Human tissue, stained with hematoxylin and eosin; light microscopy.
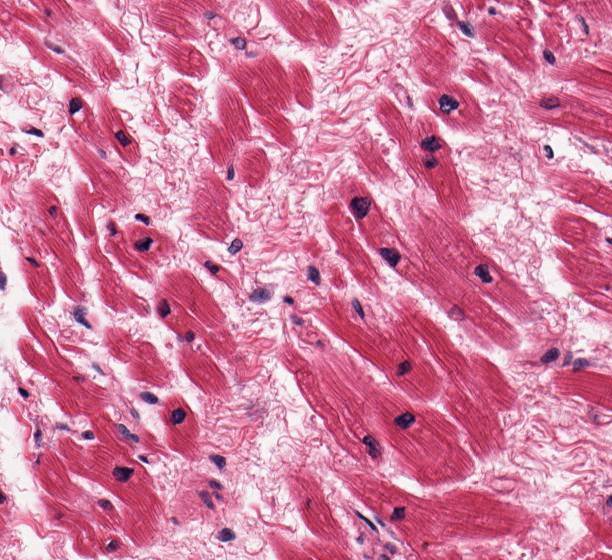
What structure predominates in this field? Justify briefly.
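That's myocardium. What settles it is that some of the pink fibres branch and join their neighbours.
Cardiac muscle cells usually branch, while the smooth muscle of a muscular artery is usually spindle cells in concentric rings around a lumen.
Between the fibres lie wide gaps of pale loose connective tissue, with thin wavy pink collagen fibres and small dark spindle-shaped nuclei.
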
